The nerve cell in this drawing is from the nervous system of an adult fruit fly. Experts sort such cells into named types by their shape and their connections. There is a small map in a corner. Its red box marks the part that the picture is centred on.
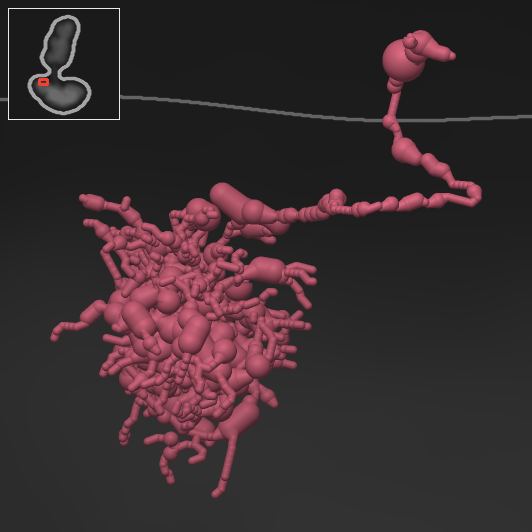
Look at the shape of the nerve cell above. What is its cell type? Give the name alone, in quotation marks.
"LPi43"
